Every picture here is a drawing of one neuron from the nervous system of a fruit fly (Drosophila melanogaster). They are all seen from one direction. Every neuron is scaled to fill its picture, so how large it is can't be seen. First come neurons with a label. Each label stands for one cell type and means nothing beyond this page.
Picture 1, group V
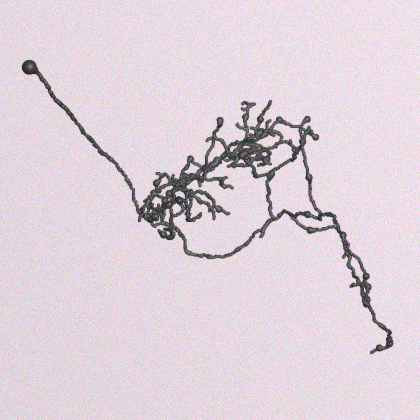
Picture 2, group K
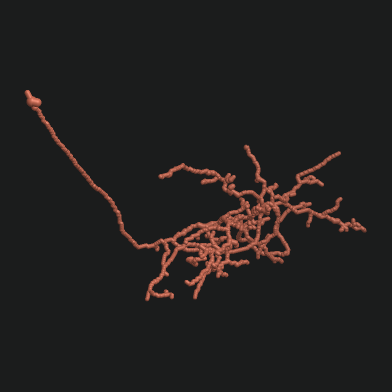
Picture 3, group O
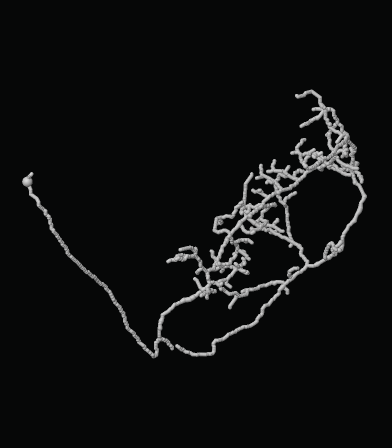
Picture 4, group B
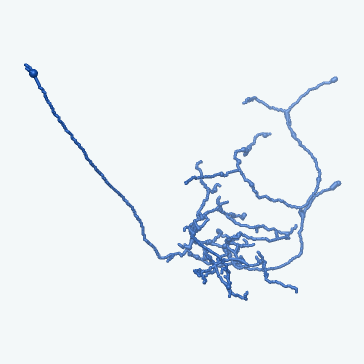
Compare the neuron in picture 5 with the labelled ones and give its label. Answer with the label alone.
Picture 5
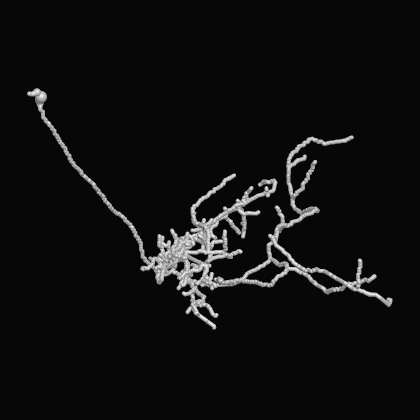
group V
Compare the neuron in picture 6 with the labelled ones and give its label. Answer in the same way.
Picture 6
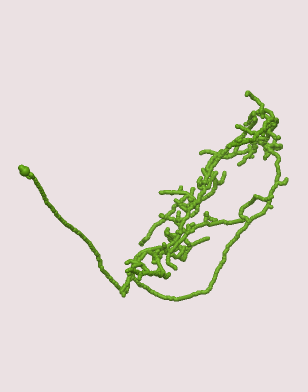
group O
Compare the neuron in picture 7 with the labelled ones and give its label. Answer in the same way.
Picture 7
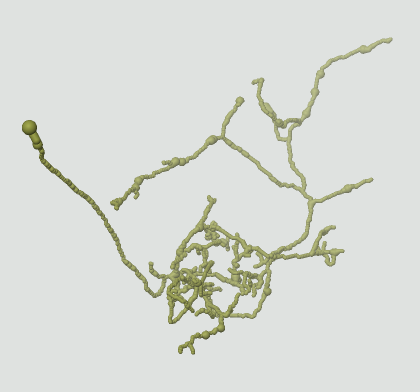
group B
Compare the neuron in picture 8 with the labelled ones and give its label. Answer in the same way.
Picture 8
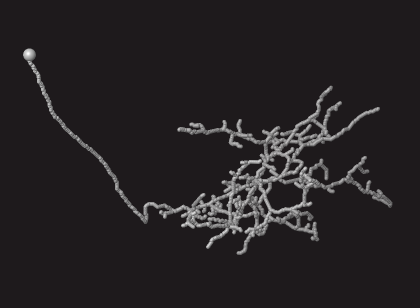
group K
